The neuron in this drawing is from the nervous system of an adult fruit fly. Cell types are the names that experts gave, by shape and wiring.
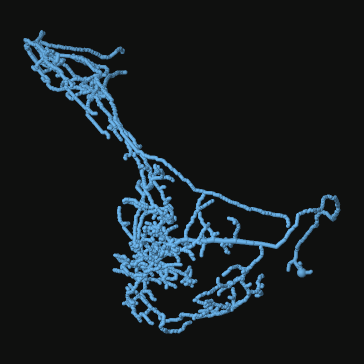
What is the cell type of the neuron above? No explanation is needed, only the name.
LAL203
